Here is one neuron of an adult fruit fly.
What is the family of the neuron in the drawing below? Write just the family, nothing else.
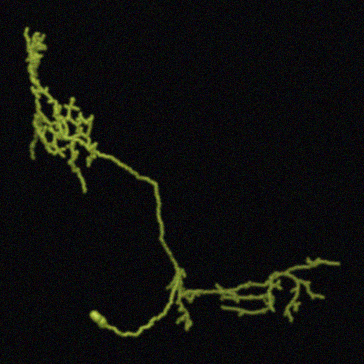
hemilineage CREa2_ventral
